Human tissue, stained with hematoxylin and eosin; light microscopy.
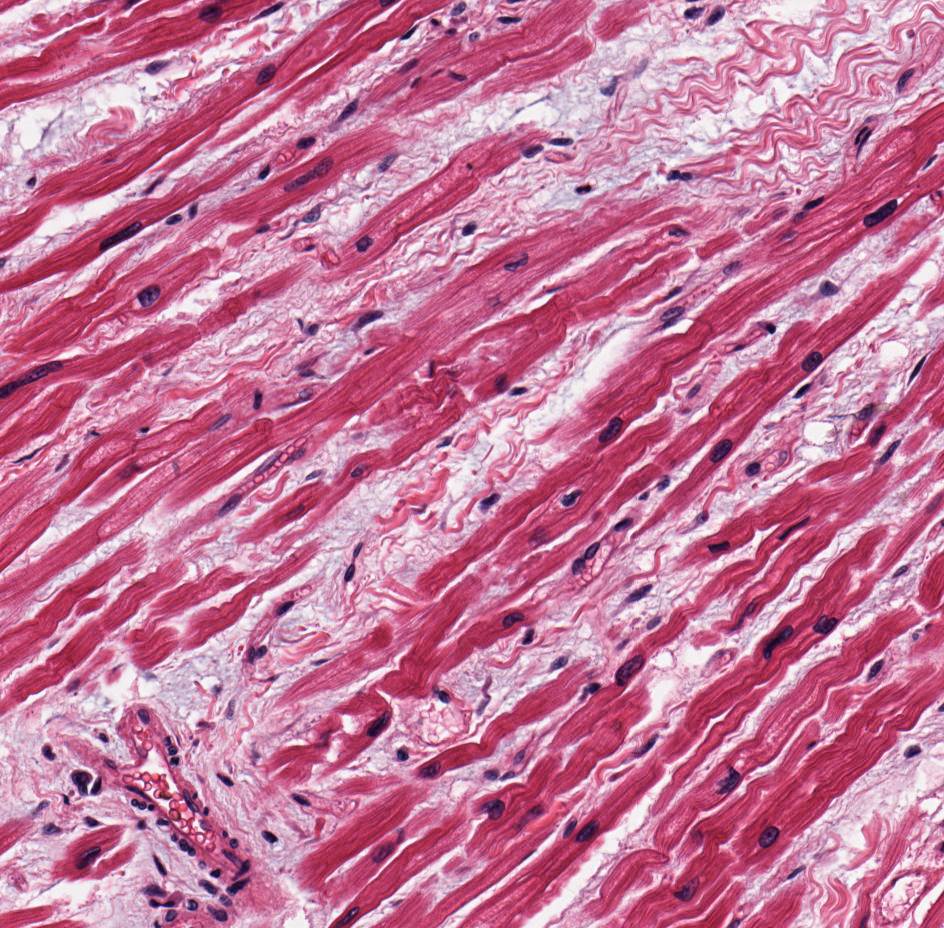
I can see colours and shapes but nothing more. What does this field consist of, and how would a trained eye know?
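In this field the tissue is myocardium. Its muscle fibres hold oval, centrally placed nuclei, and some fibres branch and join their neighbours.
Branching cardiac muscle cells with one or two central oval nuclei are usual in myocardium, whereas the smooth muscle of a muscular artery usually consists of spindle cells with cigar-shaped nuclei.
Small, dark, spindle-shaped nuclei lie scattered in the stroma between the fibres.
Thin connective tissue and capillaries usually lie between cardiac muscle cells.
A small vessel packed with red blood cells sits near the lower left corner.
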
